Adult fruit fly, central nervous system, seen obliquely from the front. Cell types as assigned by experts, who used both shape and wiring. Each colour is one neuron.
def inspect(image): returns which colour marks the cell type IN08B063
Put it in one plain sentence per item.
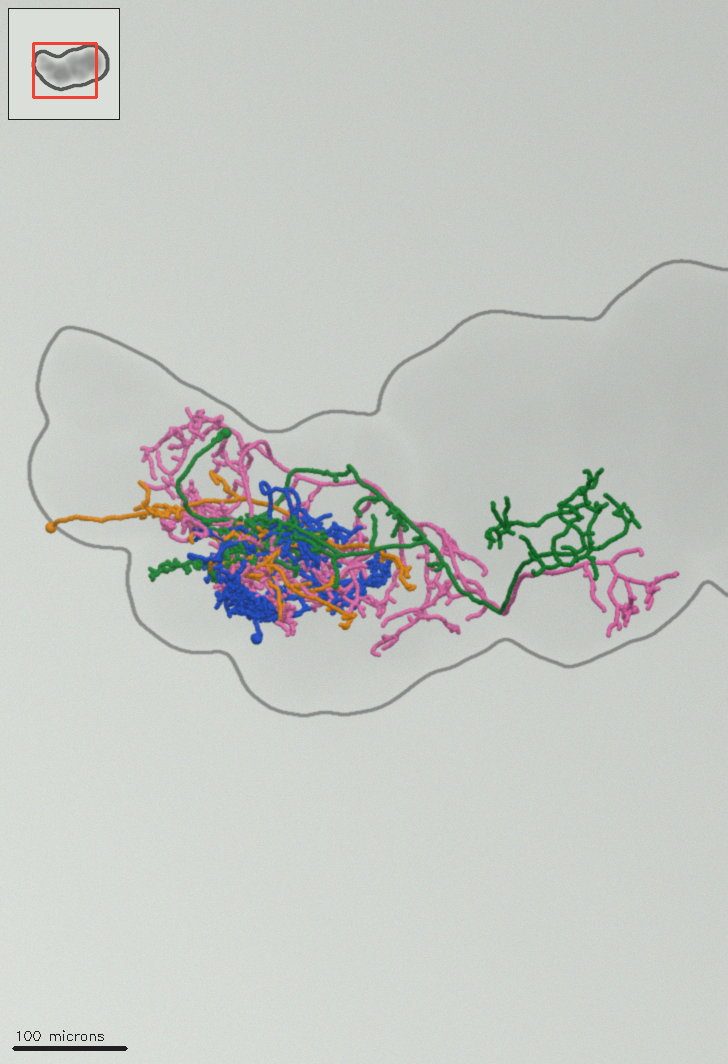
The colour is orange.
